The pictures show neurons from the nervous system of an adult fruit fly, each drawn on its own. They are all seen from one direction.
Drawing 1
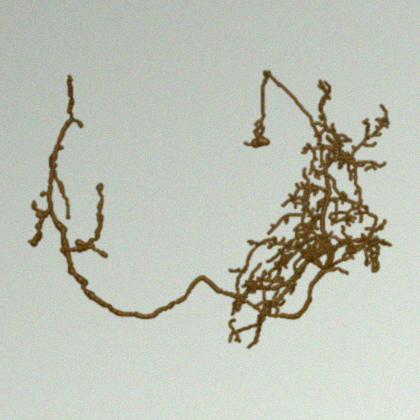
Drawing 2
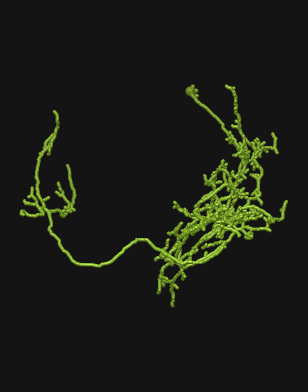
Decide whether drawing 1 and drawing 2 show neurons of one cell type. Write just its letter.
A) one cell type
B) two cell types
A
